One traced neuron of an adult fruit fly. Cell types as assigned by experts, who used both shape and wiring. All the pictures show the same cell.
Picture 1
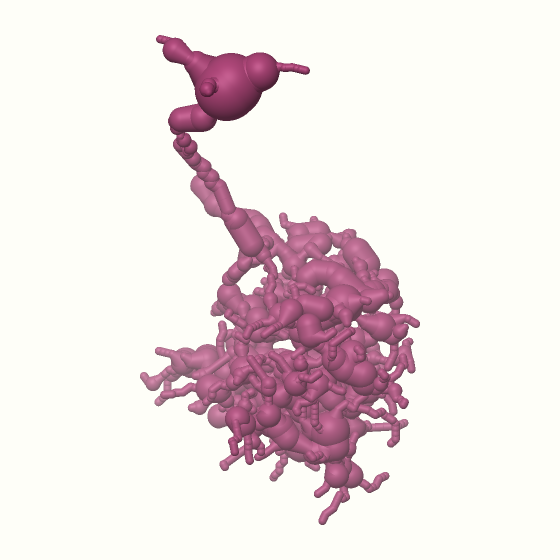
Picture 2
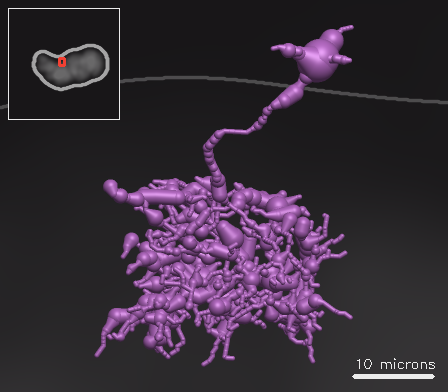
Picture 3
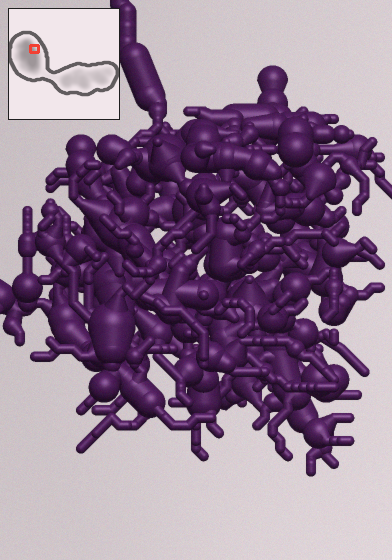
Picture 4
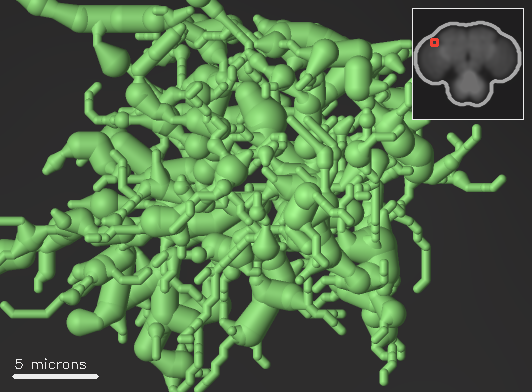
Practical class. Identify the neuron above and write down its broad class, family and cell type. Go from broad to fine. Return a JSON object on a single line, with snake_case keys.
{"broad_class": "optic-lobe intrinsic neuron", "family": "Pm", "cell_type": "Pm4"}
